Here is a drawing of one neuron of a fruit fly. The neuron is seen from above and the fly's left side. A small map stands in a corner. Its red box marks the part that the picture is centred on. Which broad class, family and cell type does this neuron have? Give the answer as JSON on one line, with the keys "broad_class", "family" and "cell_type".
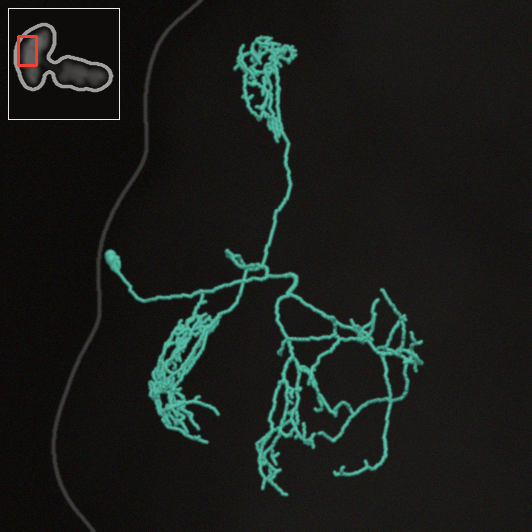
{"broad_class": "central-brain intrinsic neuron", "family": "class DAN", "cell_type": "PAM10"}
